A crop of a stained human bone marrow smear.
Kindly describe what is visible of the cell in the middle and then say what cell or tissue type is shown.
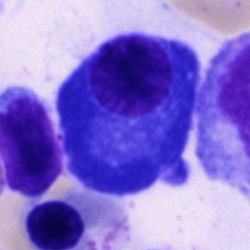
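Coarse chromatin gathers into dark clumps arranged like the spokes of a wheel. The cytoplasm shows no distinct granules. Rather than round, the outline is irregular and somewhat angular. From the lower right edge, a small rounded bleb protrudes. This is a plasma cell.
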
